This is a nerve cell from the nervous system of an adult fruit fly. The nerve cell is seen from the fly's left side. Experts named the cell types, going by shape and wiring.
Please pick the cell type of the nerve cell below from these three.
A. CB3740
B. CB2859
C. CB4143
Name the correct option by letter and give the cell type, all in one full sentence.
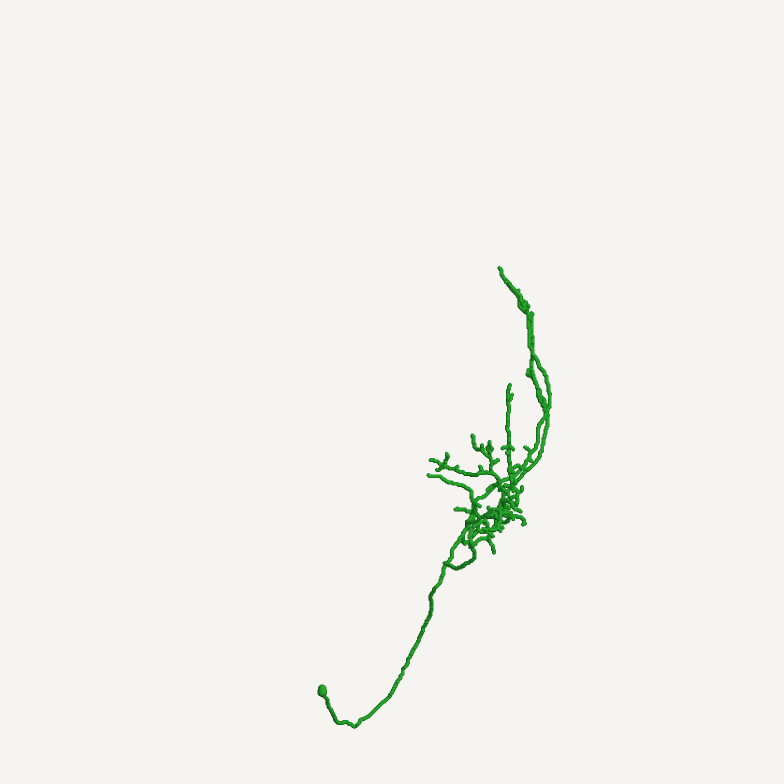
In cell type, the nerve cell corresponds to option B, CB2859.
